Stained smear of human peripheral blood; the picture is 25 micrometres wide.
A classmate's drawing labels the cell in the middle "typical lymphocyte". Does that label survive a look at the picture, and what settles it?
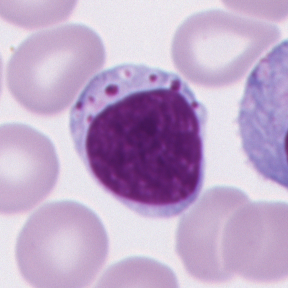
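Typical lymphocyte does not fit; the central cell is a large granular lymphocyte. Deciding feature: granules are present in the cytoplasm, few and scattered rather than filling it.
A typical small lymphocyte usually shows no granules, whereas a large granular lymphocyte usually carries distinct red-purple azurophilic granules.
Cytoplasm pale greyish-blue.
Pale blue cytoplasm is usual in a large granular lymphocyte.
Chromatin dark purple and coarsely clumped, in a single rounded nucleus without lobes.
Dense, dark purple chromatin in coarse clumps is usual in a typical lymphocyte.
The chromatin therefore leaves typical lymphocyte open and does not decide. Cell about 14 by 12 micrometres, outline roughly round and smooth, nucleus filling about 70% of its area.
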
